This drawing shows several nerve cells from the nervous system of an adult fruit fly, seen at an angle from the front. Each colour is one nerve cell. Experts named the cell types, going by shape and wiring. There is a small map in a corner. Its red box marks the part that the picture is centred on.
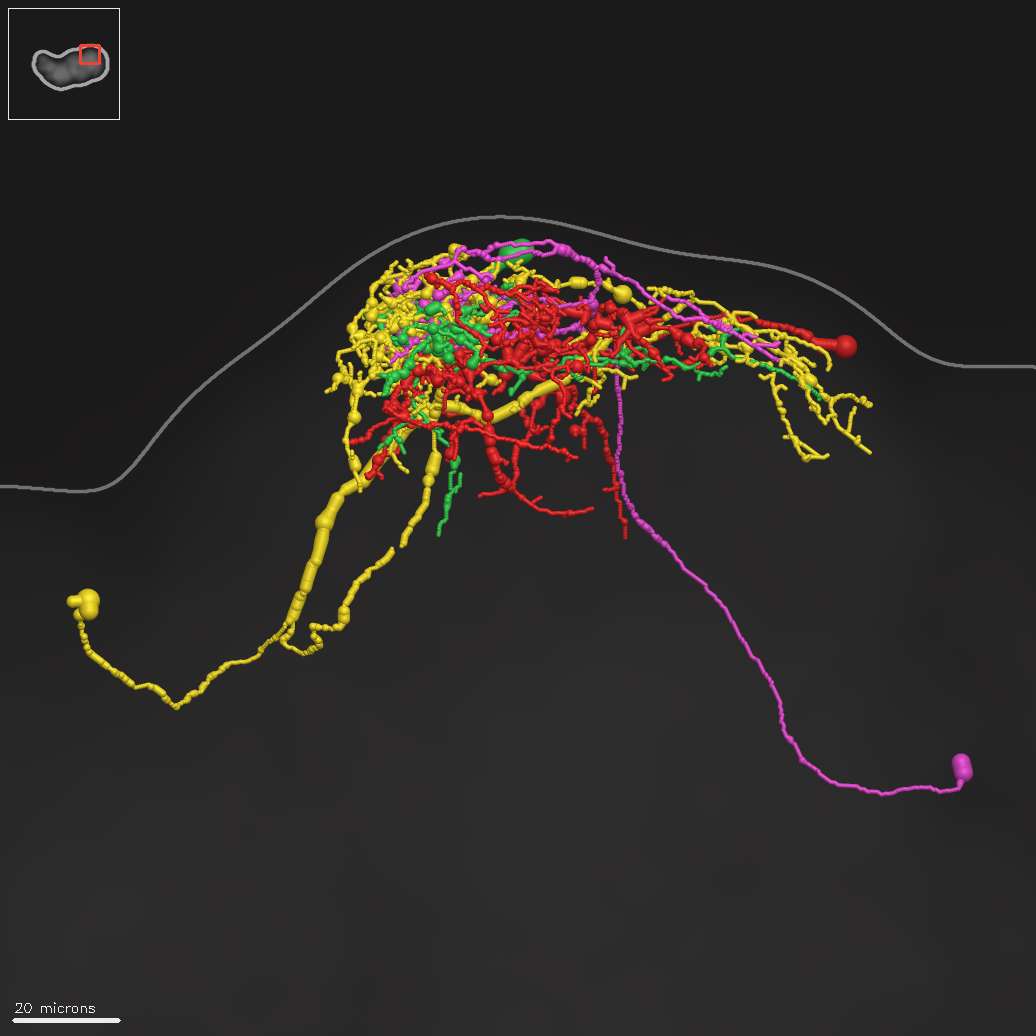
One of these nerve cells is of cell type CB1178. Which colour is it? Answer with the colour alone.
magenta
